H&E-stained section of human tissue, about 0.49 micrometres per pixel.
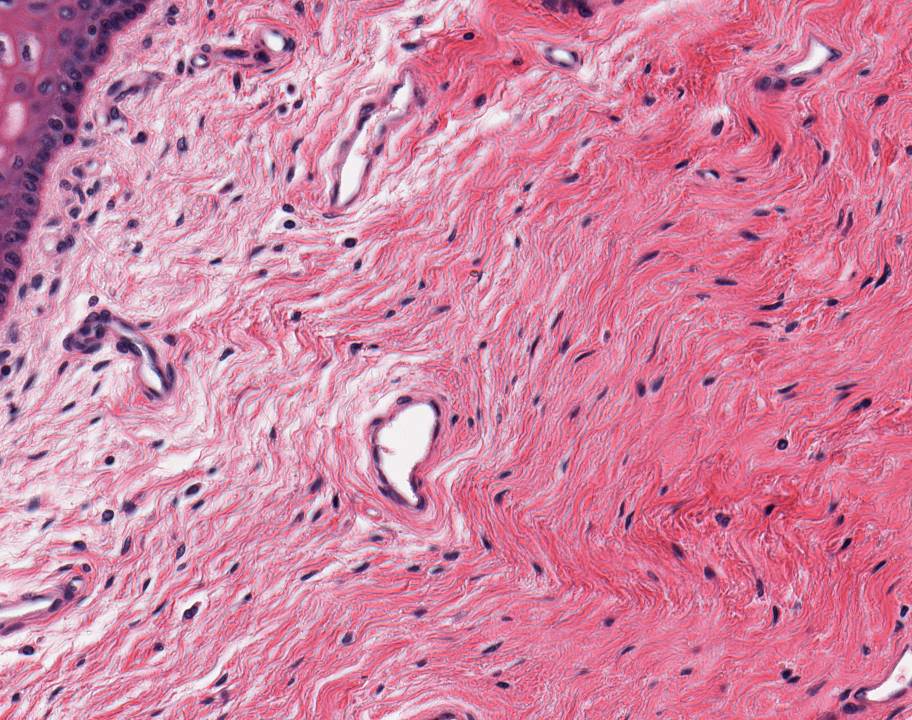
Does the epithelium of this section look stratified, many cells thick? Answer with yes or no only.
Yes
